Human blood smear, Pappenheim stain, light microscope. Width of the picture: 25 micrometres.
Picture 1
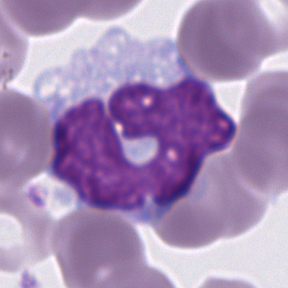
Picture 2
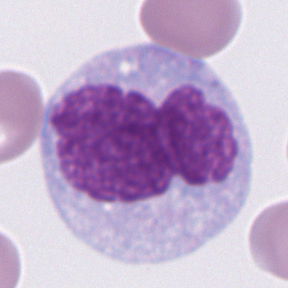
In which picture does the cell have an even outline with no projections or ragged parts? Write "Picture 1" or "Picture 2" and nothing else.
Picture 2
